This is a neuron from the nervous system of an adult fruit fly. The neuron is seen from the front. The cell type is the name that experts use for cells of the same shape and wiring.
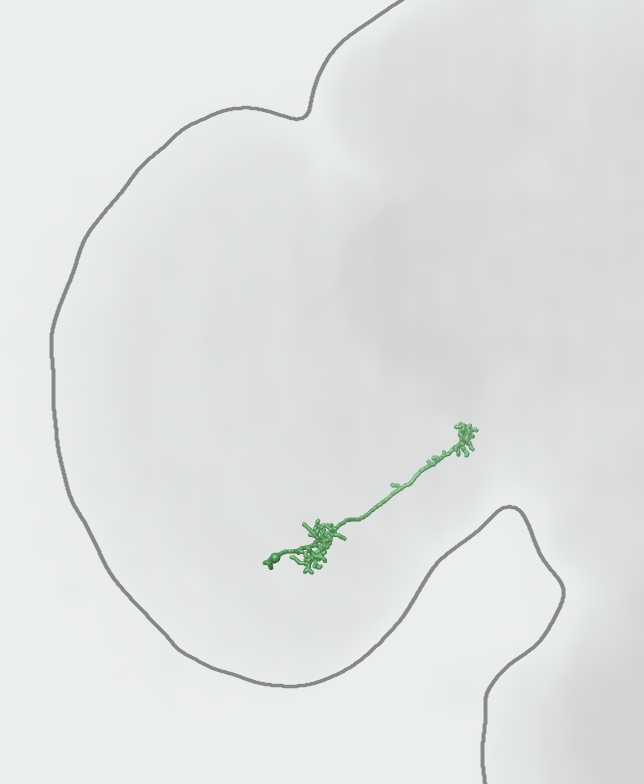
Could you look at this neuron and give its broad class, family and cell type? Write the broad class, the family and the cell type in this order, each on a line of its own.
optic-lobe intrinsic neuron
Tm
Tm5Y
